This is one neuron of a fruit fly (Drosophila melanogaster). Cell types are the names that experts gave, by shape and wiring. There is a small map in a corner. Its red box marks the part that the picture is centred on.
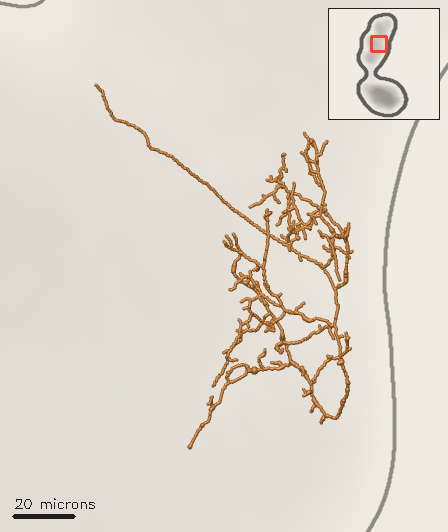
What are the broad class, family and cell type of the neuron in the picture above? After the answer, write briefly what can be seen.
This is a nerve-cord intrinsic neuron. Its family is hemilineage 03B. Its cell type is IN03B070. From top to bottom in the picture it spans about 120 microns. Dozens of branch ends can be seen.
